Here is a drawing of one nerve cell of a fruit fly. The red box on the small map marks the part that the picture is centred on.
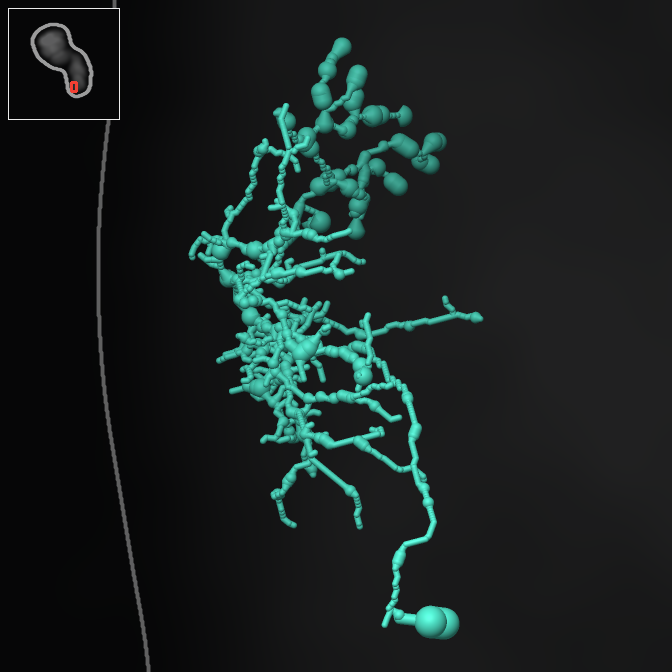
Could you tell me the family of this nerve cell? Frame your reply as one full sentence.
The nerve cell is a member of the hemilineage 06A family.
